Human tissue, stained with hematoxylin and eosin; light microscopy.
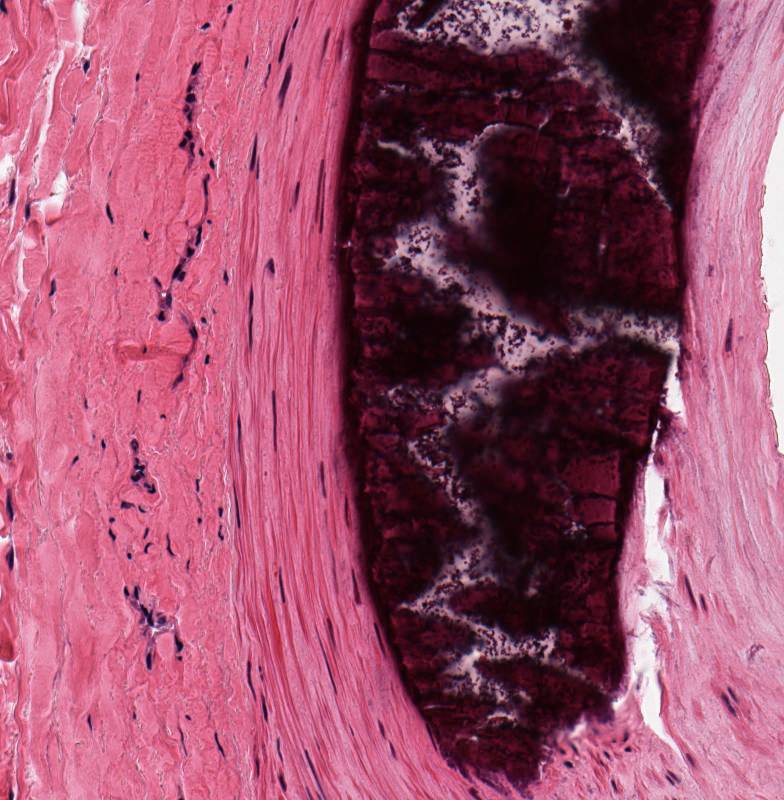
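Tibial artery. Notice the large, elongated, dark purple-black deposit running top to bottom in the centre-right, enclosed by pink fibrous tissue whose fibres curve lengthwise around it in parallel bands. Sparse, thin, elongated dark nuclei lie aligned between the fibres; small clusters of dark nuclei scatter through the left-hand fibrous tissue.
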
